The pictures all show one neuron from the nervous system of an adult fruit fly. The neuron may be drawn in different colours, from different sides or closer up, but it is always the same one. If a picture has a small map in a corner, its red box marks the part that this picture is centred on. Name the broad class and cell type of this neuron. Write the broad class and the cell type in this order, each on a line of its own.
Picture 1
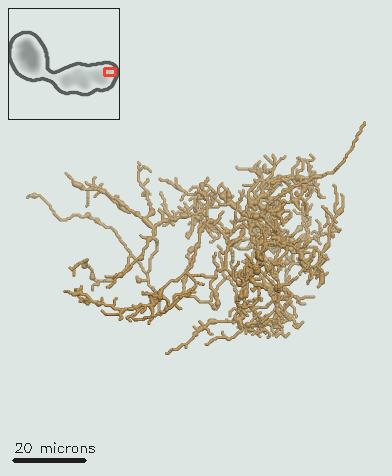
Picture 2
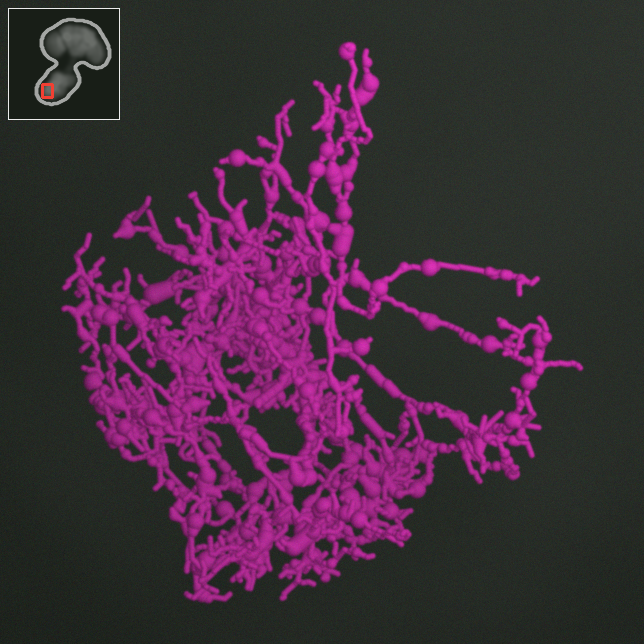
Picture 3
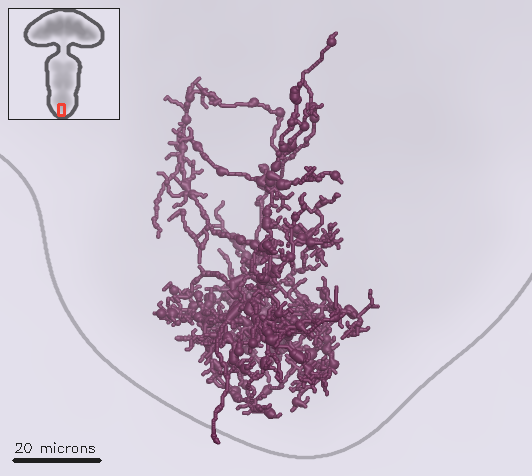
nerve-cord intrinsic neuron
INXXX288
